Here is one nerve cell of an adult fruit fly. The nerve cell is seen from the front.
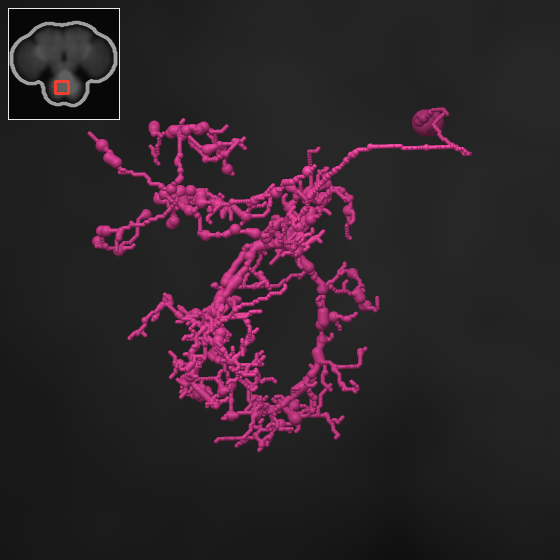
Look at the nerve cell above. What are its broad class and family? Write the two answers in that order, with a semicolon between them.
nerve-cord intrinsic neuron; hemilineage 12B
